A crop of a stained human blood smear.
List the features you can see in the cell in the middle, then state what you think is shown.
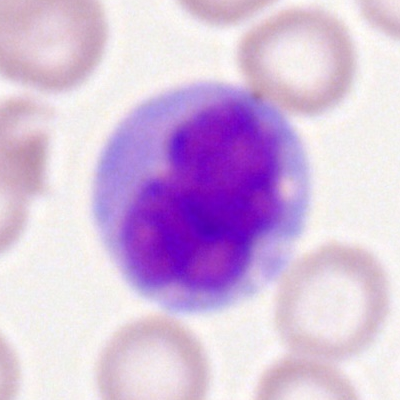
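The cell has a round, smooth outline. Its nucleus is irregular, folded into lobes, and takes up more than half of the cell. The chromatin is dark purple broken by paler patches, so it looks mottled. This cell is a monocyte.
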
